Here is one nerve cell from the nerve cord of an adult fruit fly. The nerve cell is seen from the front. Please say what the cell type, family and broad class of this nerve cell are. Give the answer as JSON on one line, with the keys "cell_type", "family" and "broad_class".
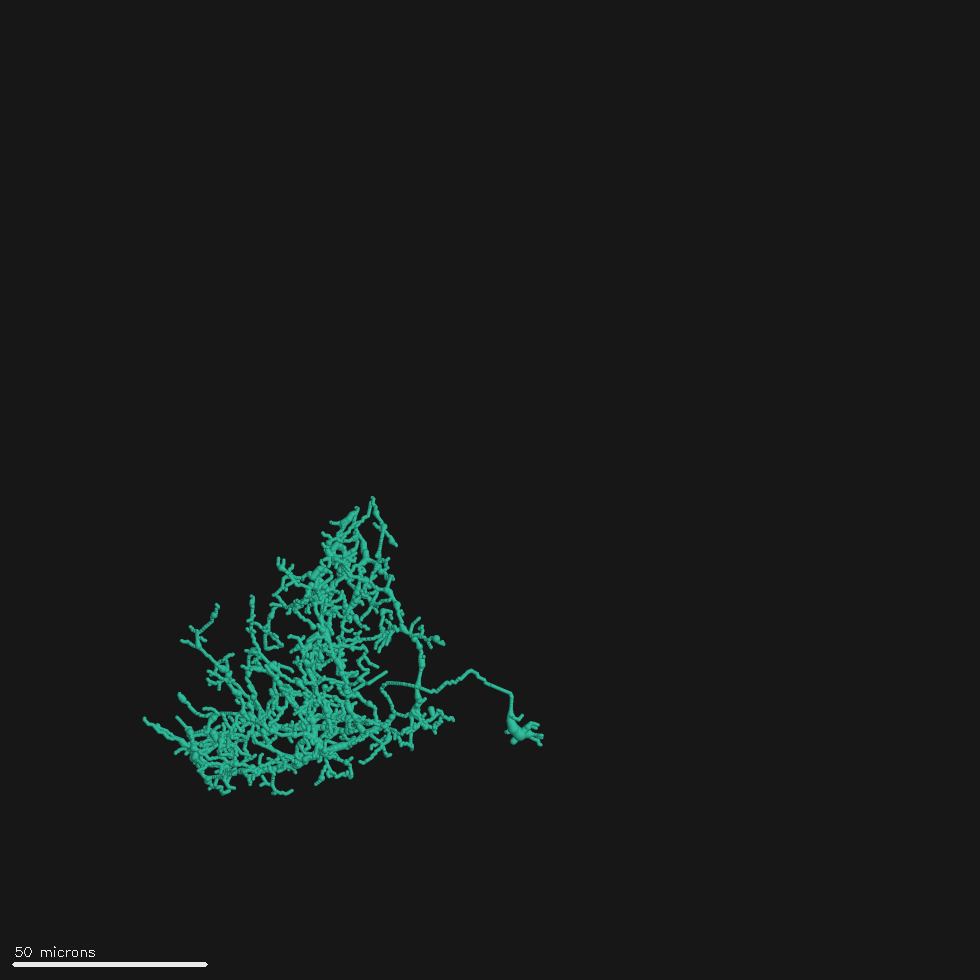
{"cell_type": "IN14A010", "family": "hemilineage 14A", "broad_class": "nerve-cord intrinsic neuron"}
